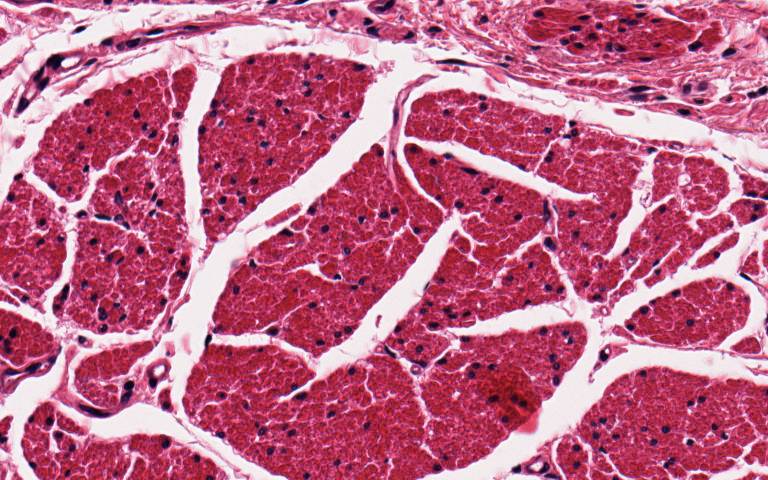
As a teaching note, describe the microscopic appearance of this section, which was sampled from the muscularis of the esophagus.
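Arrangement: pale branching septa divide the field into large irregular bundles of red-staining cells. Cytoplasm: the bundle cells stain deep red with eosin. Septa: pale, with few nuclei. Epithelium and glands: none anywhere in the field.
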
